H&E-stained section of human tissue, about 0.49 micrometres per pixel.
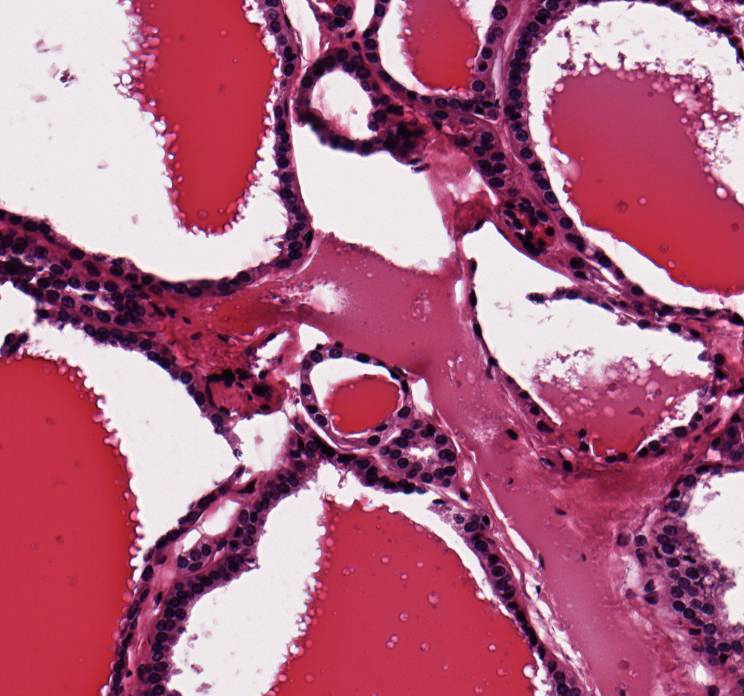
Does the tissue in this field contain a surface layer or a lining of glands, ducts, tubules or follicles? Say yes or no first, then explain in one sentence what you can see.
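Yes. Wide white clefts separate the red luminal material from the epithelial lining in most spaces.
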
